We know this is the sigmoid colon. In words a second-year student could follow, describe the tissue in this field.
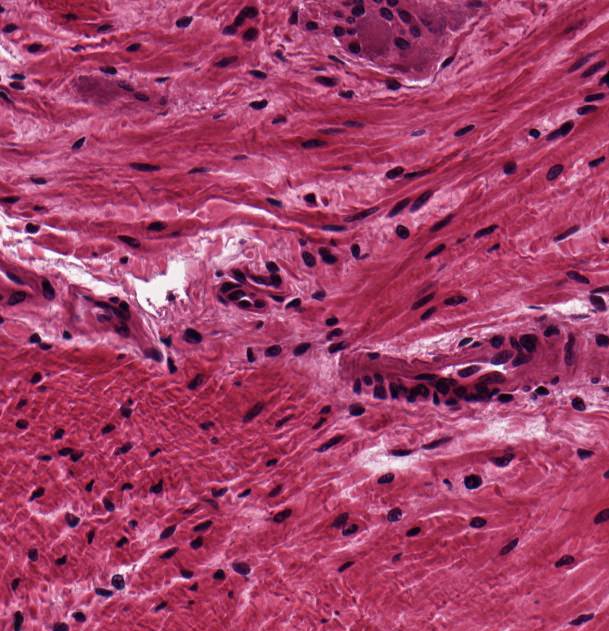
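Composition: the whole field consists of interlacing bundles of pink-staining fibres, and no epithelium is present anywhere. Nuclei, where fibres are cut lengthwise: dark, elongated, cigar-shaped, blunt-ended. Fat cells: none. Spaces: a small irregular white empty cleft left of centre, among fine white splits between bundles.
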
